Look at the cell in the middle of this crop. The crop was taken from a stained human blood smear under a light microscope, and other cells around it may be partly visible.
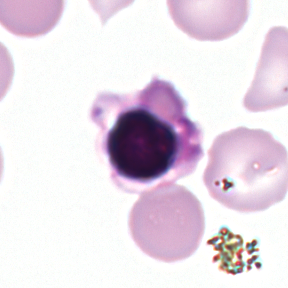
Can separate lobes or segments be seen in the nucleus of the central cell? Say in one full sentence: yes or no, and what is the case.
No, its nucleus is undivided, compact and round, oval or kidney-shaped.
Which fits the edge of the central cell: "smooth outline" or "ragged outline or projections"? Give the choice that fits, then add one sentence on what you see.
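Ragged outline or projections. The outline of the cell is irregular and ragged, with uneven bulges.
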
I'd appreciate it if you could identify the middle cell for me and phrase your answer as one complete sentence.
The cell shown in the center of this light-microscope crop is a normoblast.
